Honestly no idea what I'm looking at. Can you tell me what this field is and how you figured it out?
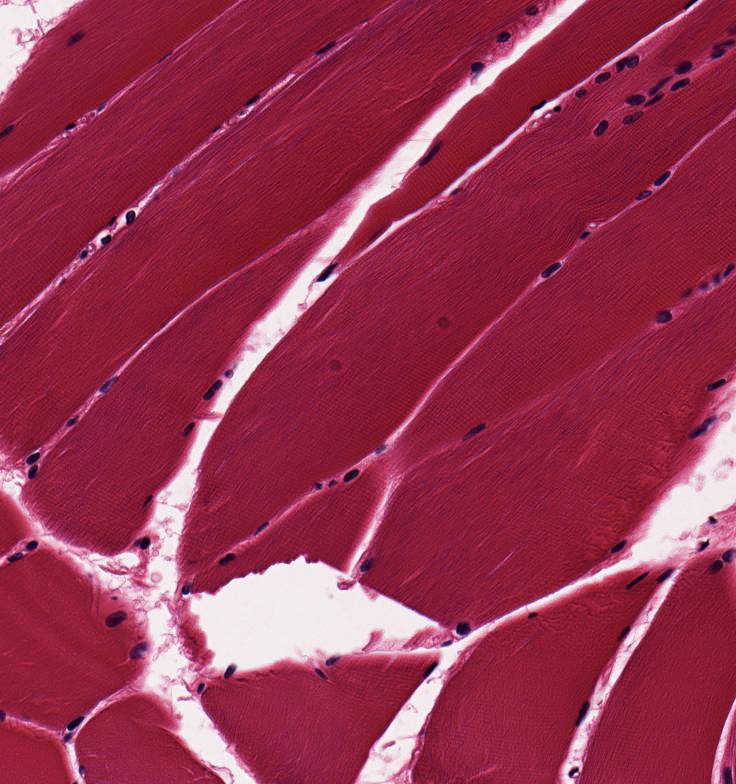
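This is skeletal muscle. The deciding points are the deep pink-red fibre cytoplasm, faint fine cross-striations, and small, dark, elongated nuclei at the fibre edges rather than centrally.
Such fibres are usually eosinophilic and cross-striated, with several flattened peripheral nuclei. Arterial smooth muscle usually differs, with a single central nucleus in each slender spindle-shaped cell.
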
